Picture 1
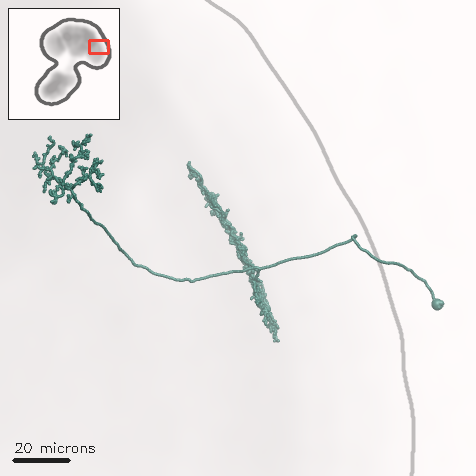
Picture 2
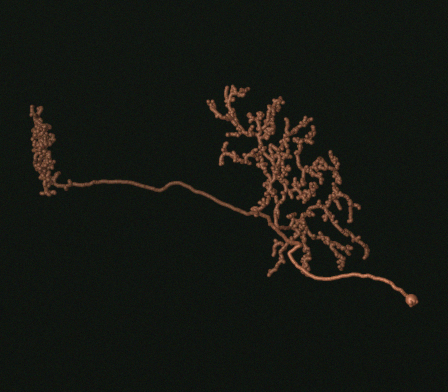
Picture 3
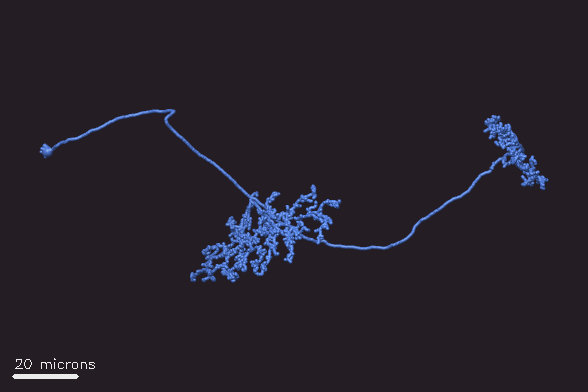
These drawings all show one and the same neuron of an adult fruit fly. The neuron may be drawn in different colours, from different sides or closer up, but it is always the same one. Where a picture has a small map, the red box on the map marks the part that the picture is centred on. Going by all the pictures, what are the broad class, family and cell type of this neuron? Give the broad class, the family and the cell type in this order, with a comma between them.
optic-lobe intrinsic neuron, Tm, Tm32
